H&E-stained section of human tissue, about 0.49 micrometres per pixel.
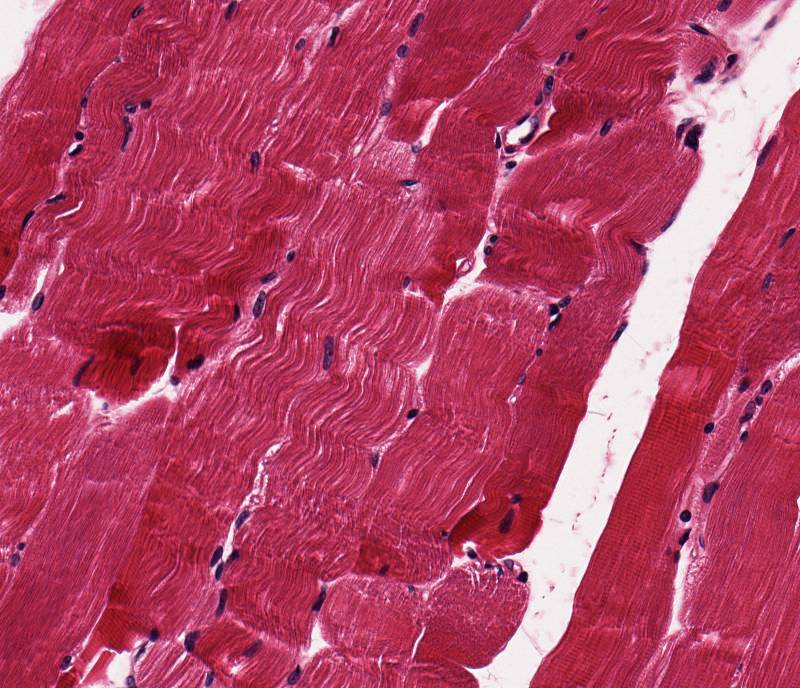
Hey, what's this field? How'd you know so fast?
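This field mainly shows skeletal muscle. Look first at the fine cross-striations, clearest in the fibre along the right edge.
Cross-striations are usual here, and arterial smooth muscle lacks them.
Then the nuclei: small, dark, elongated, and at the fibre edges, not the centres.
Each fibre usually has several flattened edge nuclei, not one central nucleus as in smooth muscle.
The cytoplasm stains deep pink-red throughout. Between fibres there is only scant connective tissue, with no fat cells.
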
